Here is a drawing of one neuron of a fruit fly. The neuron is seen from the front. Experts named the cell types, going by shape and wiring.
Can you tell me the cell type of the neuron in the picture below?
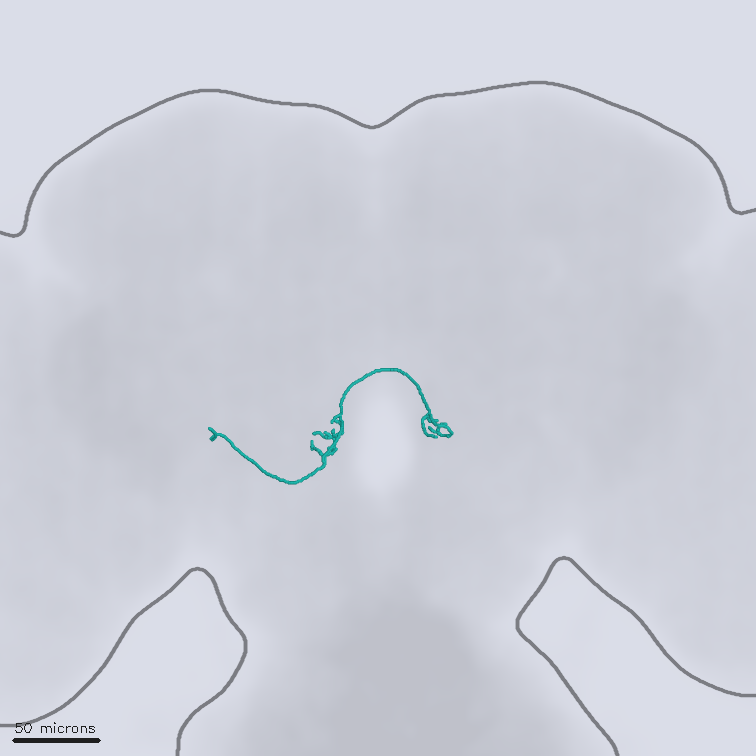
ORN_VC5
